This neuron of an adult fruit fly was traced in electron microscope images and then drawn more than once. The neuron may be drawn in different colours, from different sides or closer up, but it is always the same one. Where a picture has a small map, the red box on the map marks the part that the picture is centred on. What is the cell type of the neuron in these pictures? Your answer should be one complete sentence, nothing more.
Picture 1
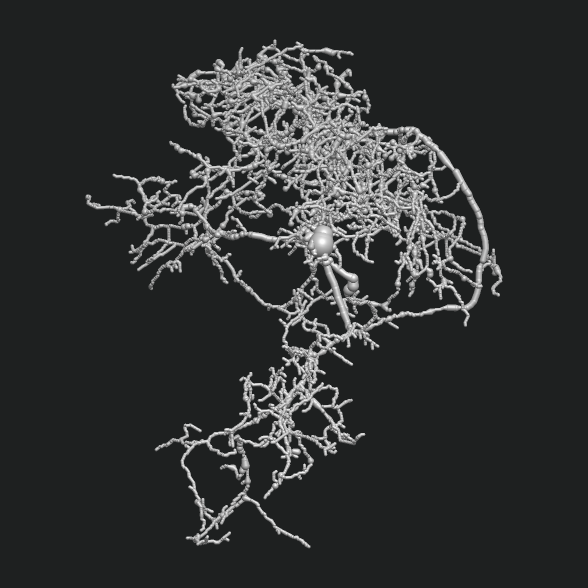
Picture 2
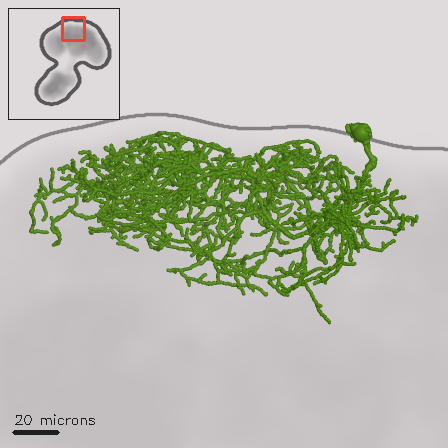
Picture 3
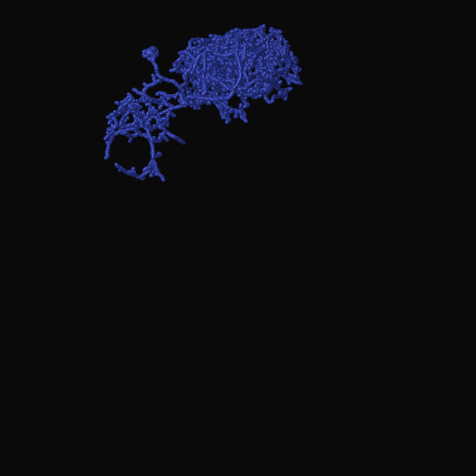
Regarding its cell type, the neuron is SMP076.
